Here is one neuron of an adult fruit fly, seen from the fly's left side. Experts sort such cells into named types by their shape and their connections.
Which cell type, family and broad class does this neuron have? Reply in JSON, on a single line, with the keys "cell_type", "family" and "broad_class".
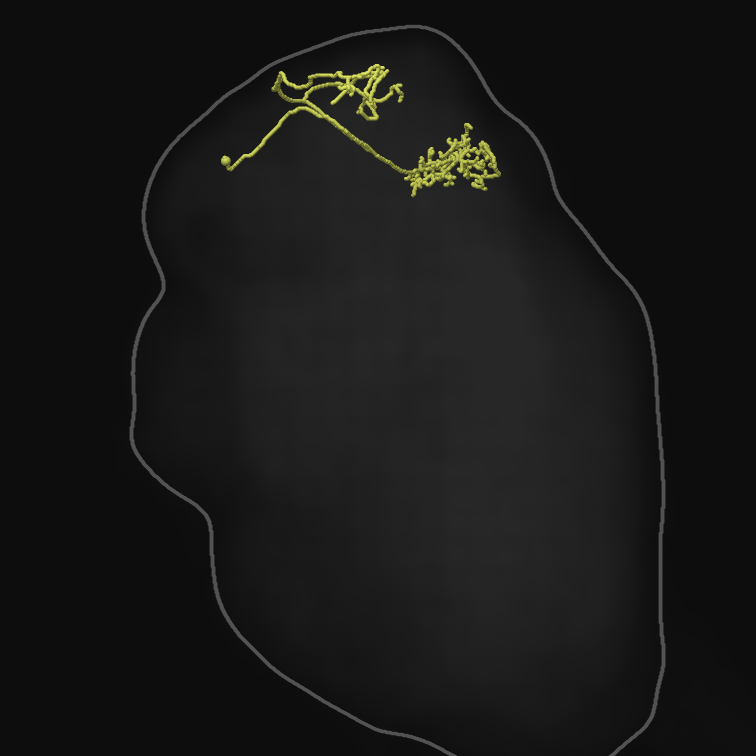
{"cell_type": "CB1020", "family": "hemilineage LHd1", "broad_class": "central-brain intrinsic neuron"}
